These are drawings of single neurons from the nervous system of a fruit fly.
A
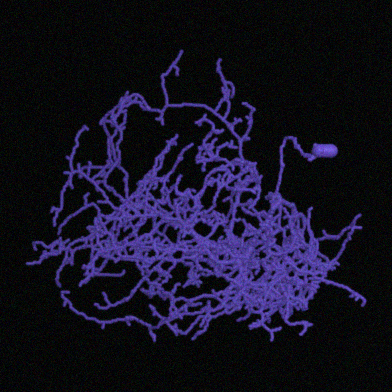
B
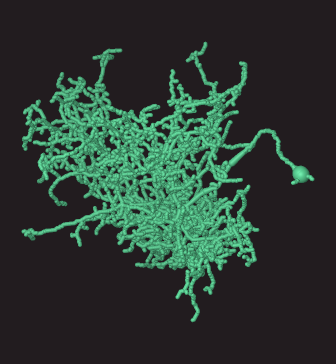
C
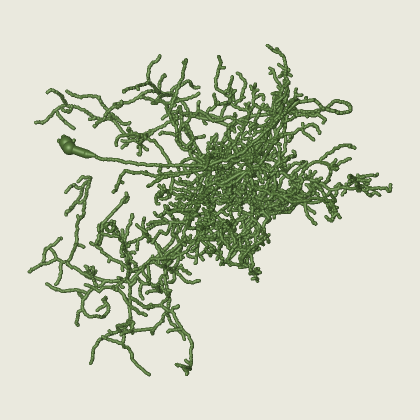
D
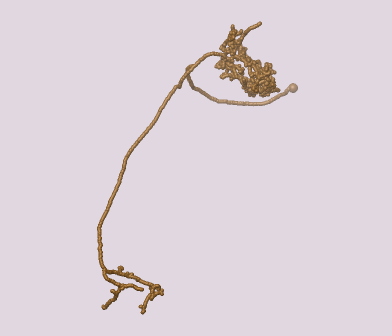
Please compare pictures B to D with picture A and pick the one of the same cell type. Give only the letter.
B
